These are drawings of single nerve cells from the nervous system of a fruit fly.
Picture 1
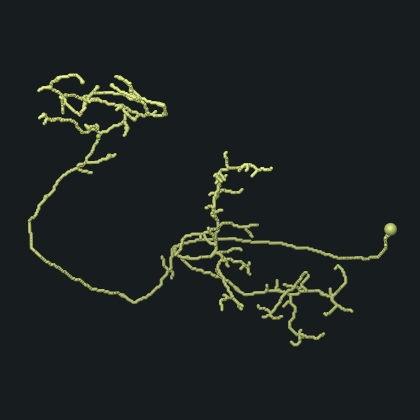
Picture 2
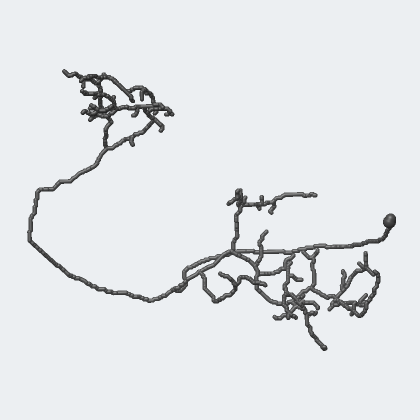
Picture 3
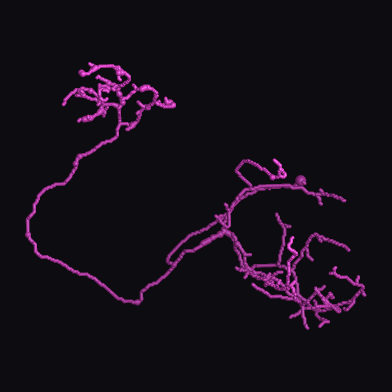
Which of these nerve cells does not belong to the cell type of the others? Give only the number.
1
